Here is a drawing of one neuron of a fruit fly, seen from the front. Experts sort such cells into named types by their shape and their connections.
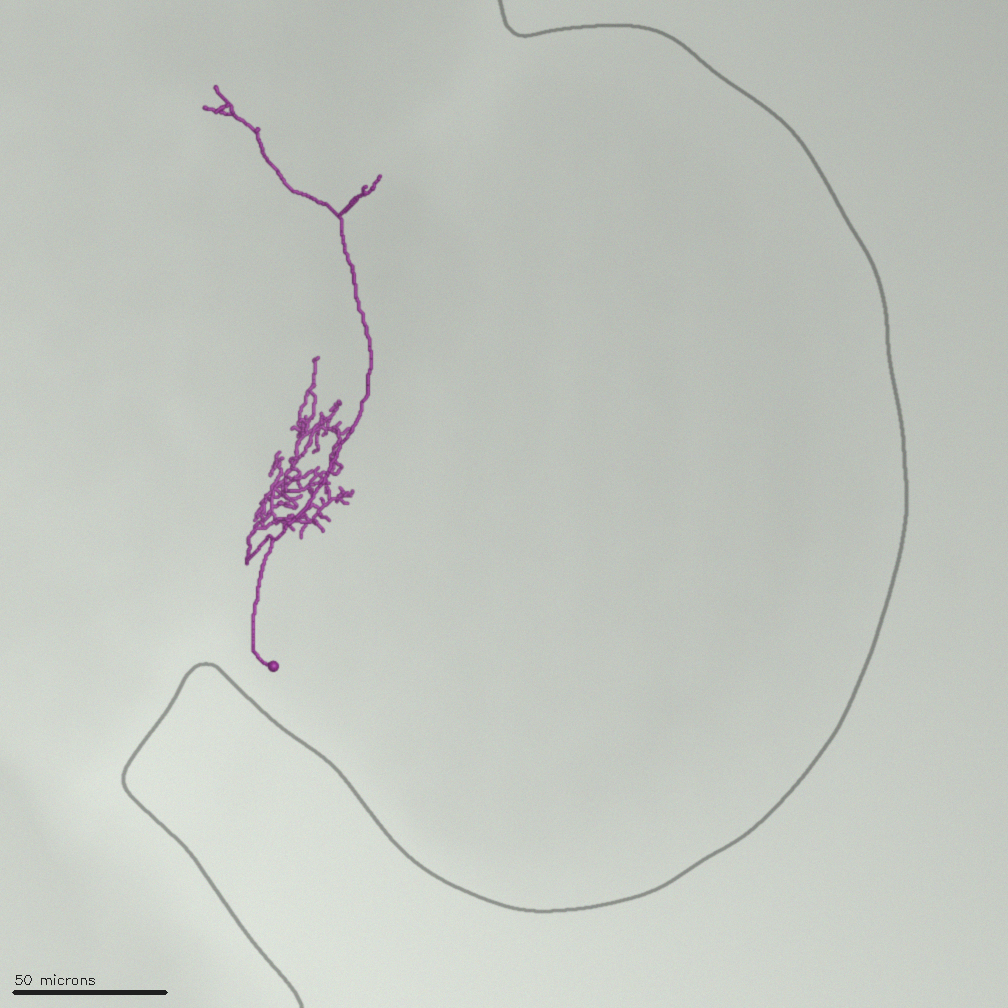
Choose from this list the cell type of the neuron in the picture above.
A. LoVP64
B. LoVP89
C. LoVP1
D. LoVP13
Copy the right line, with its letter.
C. LoVP1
